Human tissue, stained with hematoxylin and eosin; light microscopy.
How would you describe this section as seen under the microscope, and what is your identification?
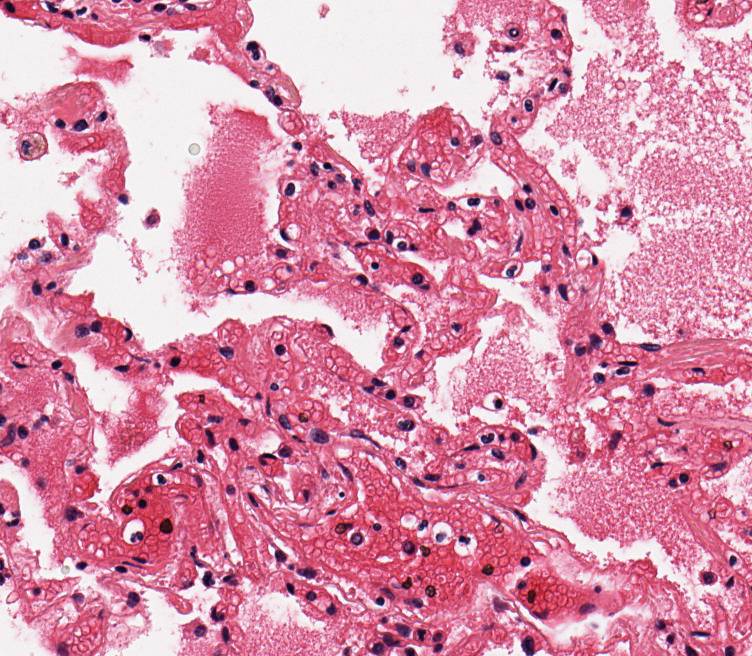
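Look first at the thin, branching strands of tissue crossing the field; they separate irregular open spaces. Many of those spaces hold pale pink, finely granular material, spread most widely in the right half. In the lower centre, cells contain scattered dark brown-black pigment granules, and you'll find no glands anywhere. This is lung.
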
